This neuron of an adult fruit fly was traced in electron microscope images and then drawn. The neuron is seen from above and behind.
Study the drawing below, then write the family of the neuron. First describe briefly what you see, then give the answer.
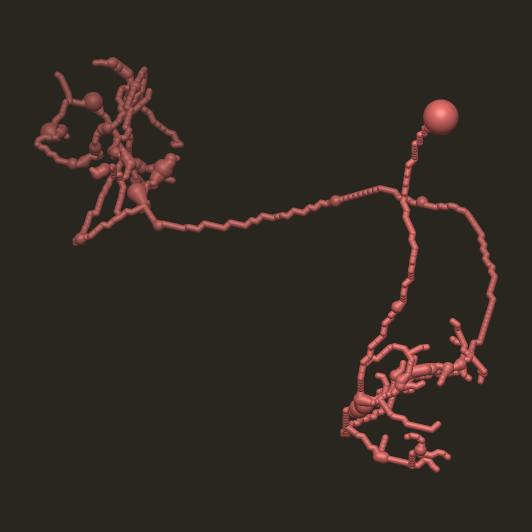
The cell body can be seen at the upper right of the picture. In this view it is about as wide as it is tall. It is a central-brain intrinsic neuron. The name of its family is class CX.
